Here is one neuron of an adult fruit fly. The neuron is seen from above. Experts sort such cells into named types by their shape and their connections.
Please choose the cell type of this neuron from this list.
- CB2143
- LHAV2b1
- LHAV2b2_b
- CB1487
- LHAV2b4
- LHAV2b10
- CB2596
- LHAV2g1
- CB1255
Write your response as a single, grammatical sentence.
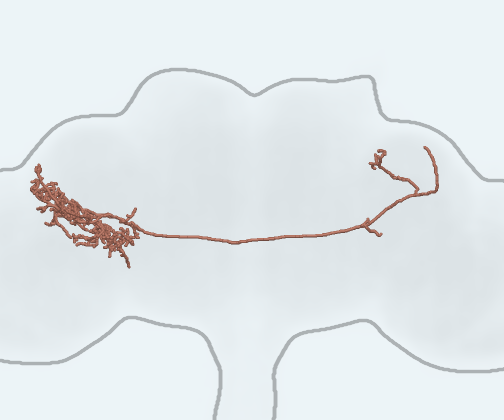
By its cell type, the neuron is CB1255.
